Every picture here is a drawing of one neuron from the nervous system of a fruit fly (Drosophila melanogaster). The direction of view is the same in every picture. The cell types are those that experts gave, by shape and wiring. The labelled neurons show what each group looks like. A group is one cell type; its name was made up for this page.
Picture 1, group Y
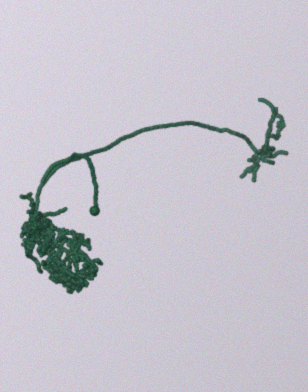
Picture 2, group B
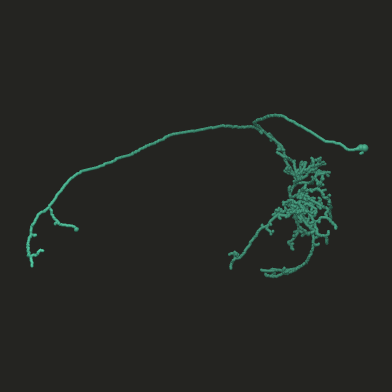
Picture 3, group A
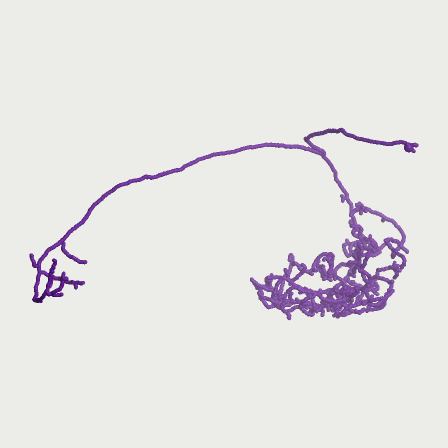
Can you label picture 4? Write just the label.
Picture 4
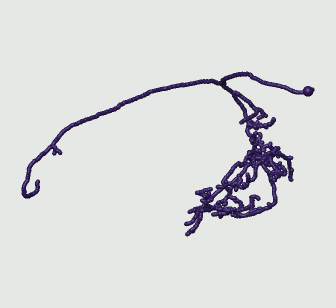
group B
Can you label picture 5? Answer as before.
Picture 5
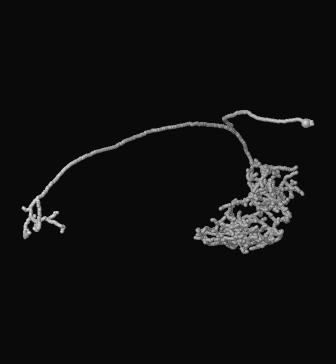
group A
